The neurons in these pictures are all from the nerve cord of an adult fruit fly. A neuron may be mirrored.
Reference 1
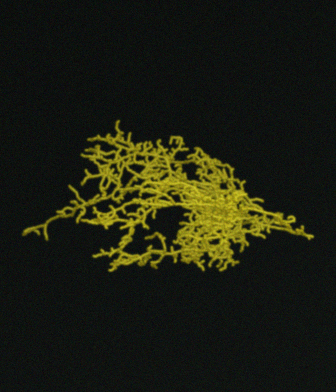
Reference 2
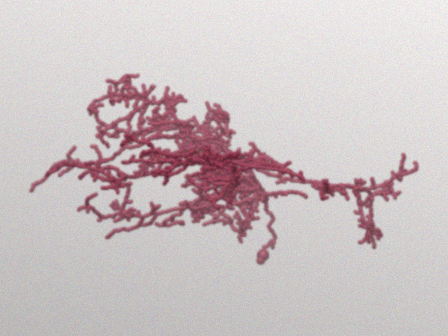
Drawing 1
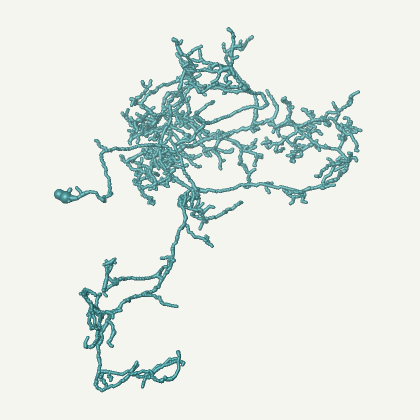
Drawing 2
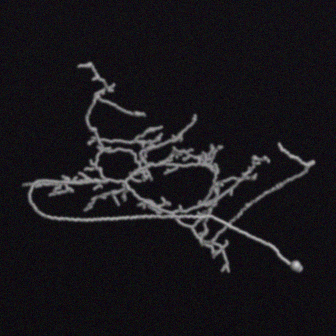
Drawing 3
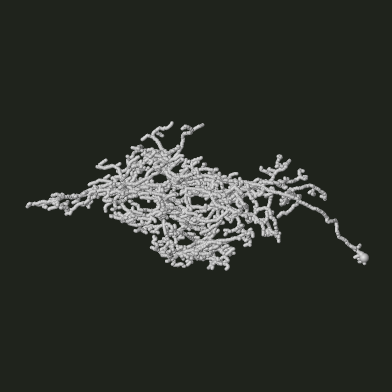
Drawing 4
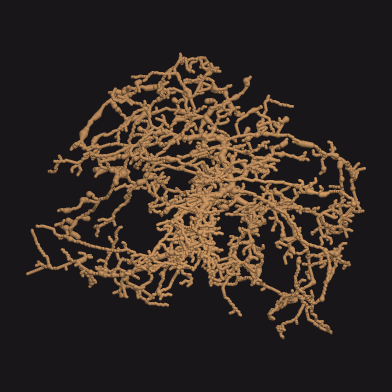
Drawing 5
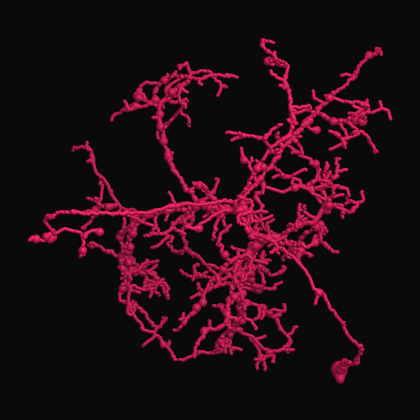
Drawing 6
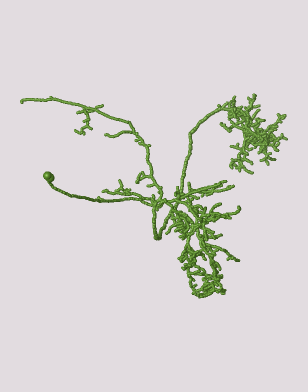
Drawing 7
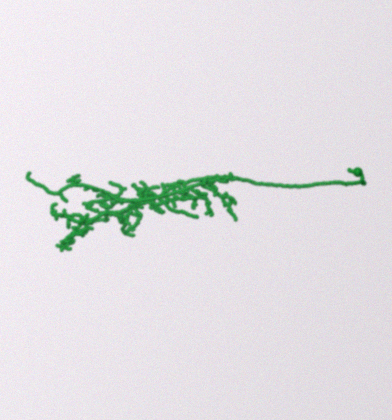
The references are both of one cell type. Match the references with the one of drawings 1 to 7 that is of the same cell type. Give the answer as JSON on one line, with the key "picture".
{"picture": 4}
